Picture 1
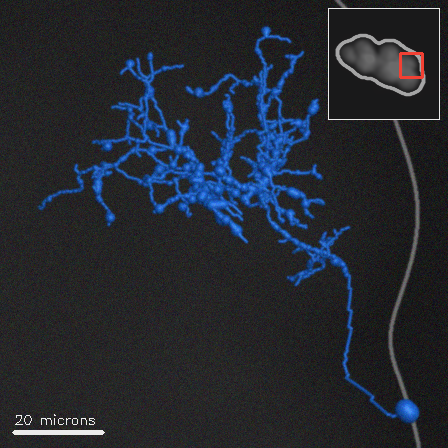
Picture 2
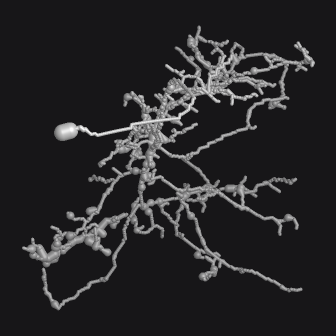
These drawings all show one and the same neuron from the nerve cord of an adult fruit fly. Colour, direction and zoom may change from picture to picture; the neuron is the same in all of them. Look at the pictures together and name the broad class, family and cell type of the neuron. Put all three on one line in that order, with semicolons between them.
nerve-cord intrinsic neuron; hemilineage 13B; IN13B056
